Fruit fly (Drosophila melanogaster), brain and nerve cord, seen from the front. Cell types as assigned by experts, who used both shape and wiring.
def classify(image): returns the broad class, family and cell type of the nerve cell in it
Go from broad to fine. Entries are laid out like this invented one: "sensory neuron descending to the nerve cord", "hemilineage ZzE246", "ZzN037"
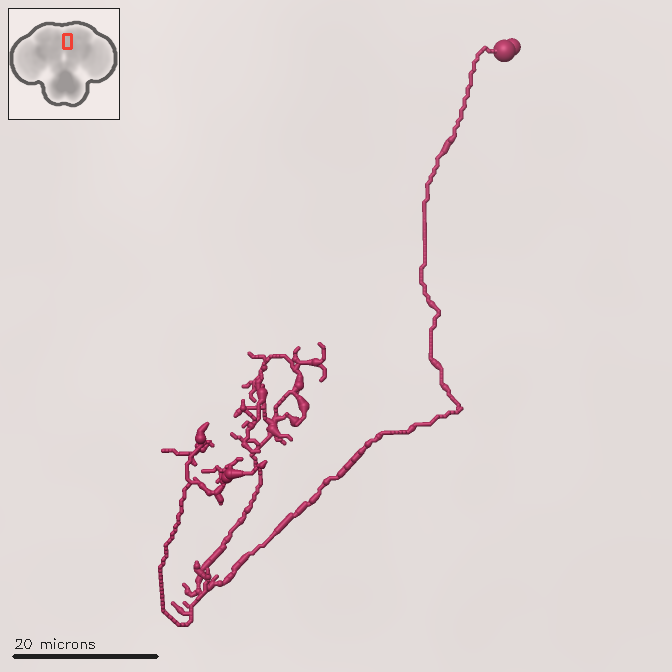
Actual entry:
"central-brain intrinsic neuron", "class CX", "vDeltaL"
